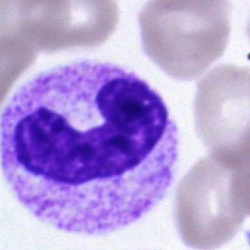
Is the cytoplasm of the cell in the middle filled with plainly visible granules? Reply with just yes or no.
Yes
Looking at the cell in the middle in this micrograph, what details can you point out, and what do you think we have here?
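Start with the outline, which is round and smooth. Now follow the nucleus: one curved band, not split into segments. Notice that the chromatin is dark purple and coarsely clumped, and that the cytoplasm holds no vacuoles. What you have here is a band neutrophil.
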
